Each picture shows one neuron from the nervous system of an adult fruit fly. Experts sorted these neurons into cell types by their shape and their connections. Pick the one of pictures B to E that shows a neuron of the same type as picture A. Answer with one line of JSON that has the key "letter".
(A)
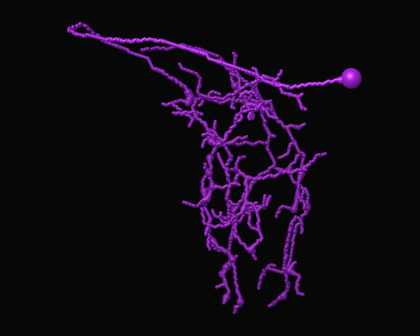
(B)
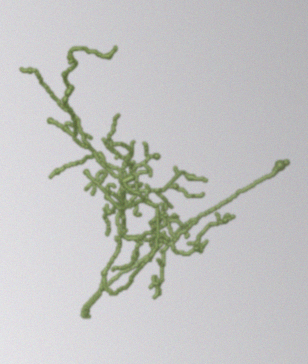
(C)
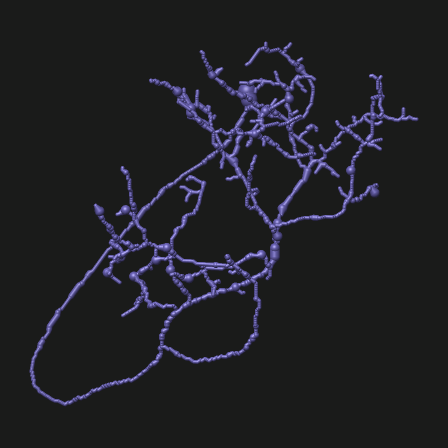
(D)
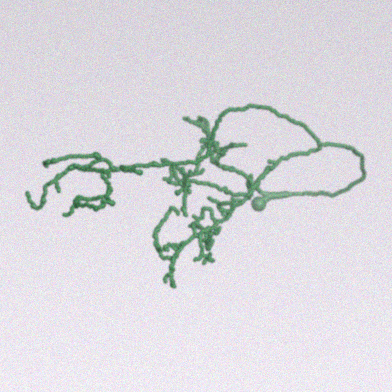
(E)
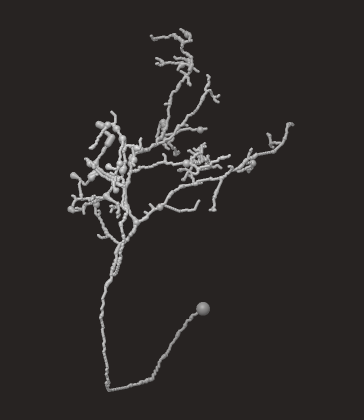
{"letter": "B"}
